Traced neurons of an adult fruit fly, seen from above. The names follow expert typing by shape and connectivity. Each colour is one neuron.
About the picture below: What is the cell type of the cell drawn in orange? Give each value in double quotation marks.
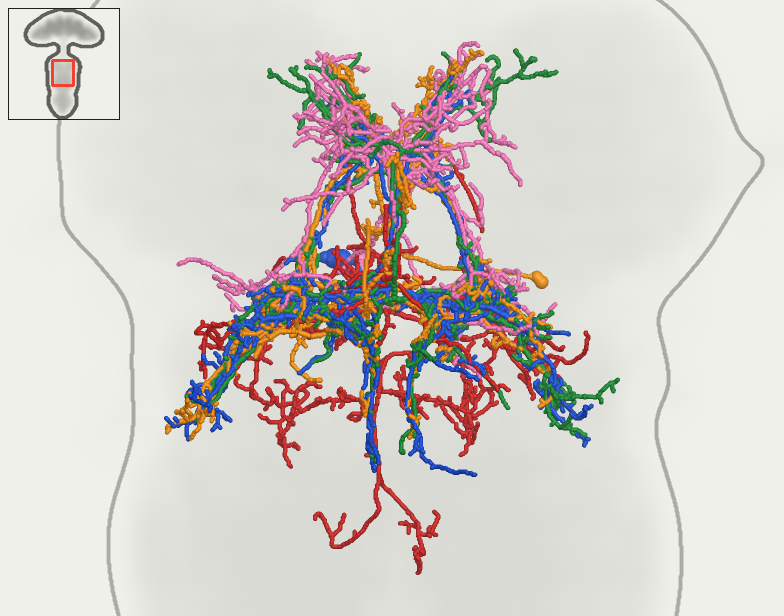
"IN05B051"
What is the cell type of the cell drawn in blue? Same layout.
"vPR9_c"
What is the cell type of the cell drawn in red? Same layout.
"IN00A038"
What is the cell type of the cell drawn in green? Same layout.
"vPR9_b"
